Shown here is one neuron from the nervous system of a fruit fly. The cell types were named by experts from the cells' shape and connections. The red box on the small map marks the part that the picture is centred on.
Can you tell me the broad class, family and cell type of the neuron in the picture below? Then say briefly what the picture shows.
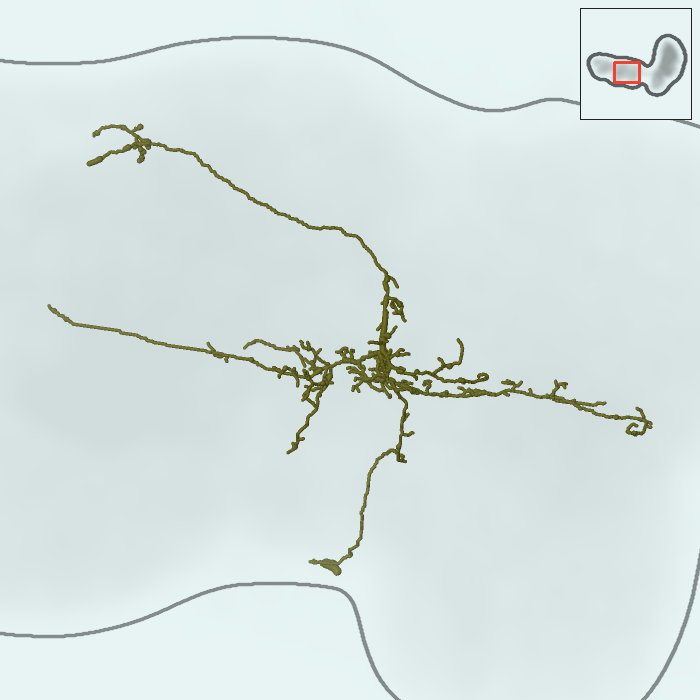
Its broad class is nerve-cord intrinsic neuron. The family is hemilineage 12A. The cell type is IN12A046_b. Dozens of branch ends can be seen. In this view it is wider than it is tall.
